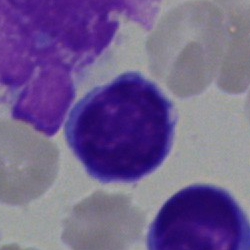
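Lymphocyte, central cell, stained human bone marrow smear. Cytoplasm reduced to a very narrow rim around the nucleus. Chromatin deep purple throughout. No granules visible in the cytoplasm. Second nucleated cell partly in view, lower right corner.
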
